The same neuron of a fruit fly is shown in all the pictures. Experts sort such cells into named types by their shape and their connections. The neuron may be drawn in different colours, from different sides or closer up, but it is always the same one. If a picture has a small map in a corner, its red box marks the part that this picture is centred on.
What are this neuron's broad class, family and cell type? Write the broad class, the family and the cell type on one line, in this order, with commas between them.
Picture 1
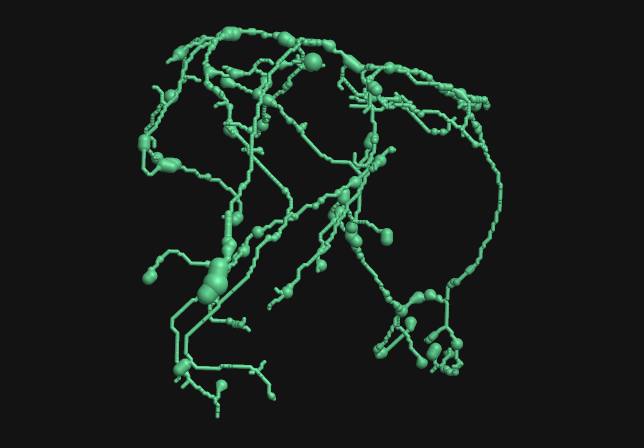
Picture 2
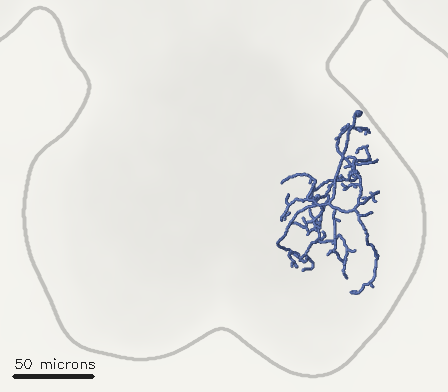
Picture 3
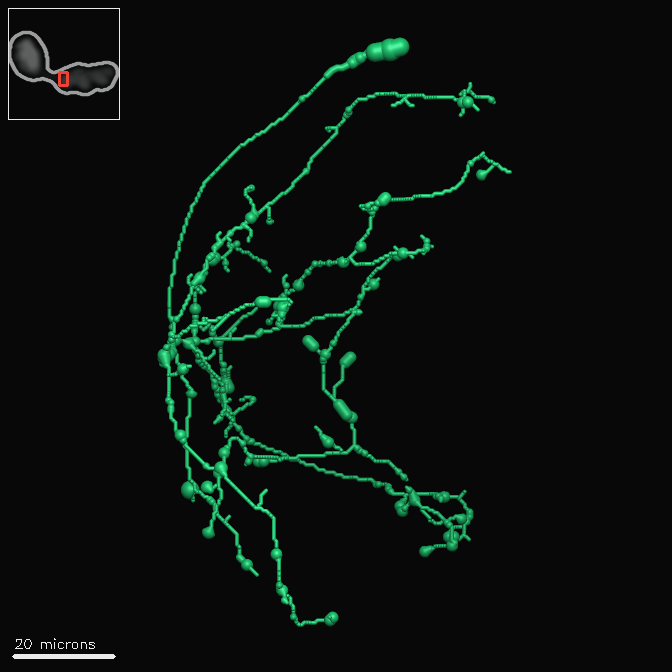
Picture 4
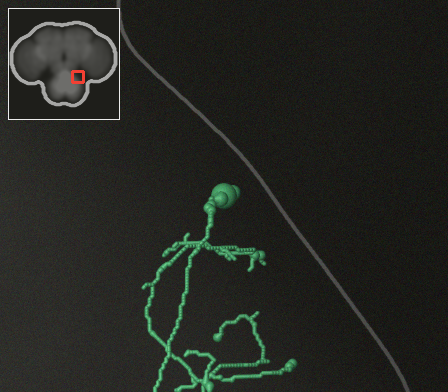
nerve-cord intrinsic neuron, hemilineage 09A, IN09A069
